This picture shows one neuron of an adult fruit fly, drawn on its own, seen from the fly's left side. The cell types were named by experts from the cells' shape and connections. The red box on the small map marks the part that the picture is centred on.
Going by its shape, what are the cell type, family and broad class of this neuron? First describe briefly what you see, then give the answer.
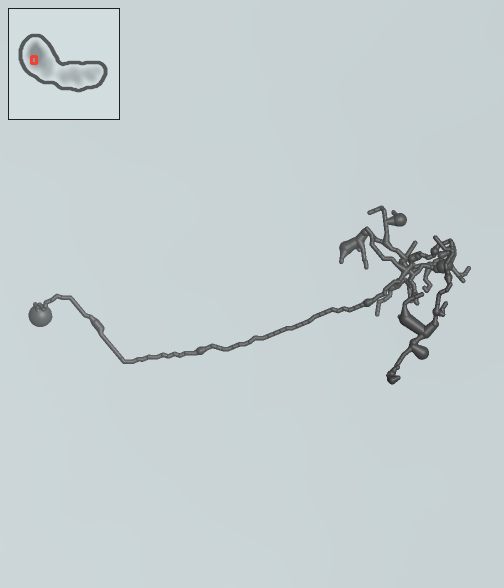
The cell body is on the left of the picture. As drawn here it is more than twice as wide as it is tall. The cell type is Cm2. The family is Cm. Its broad class is optic-lobe intrinsic neuron.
